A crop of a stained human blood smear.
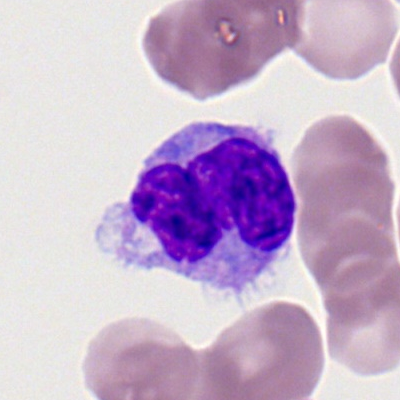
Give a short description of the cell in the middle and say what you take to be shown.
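Irregular in outline, with a frayed, ruffled margin, this cell has fine hair-like projections extending from its lower edge. Its chromatin is dark purple and coarsely clumped. No distinct granules are seen in the cytoplasm. The cell is a monocyte.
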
